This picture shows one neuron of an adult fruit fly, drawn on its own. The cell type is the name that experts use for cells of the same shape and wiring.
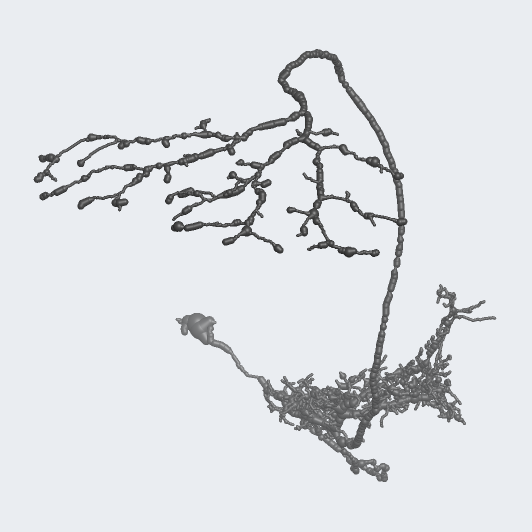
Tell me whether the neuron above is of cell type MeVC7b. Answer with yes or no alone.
yes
